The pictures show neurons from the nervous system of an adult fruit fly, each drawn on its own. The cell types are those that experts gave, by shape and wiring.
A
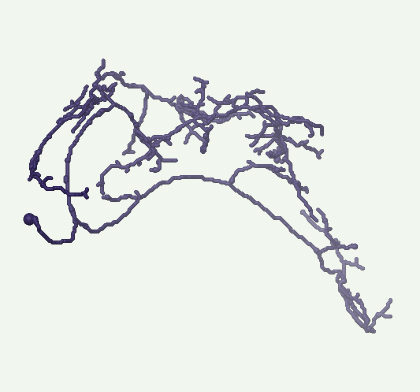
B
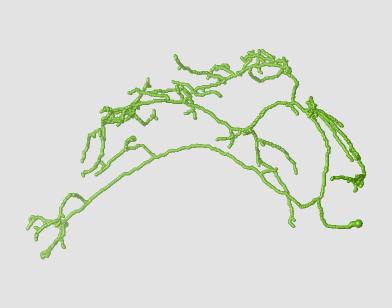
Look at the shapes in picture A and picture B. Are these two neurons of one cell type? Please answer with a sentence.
They are of the same cell type.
